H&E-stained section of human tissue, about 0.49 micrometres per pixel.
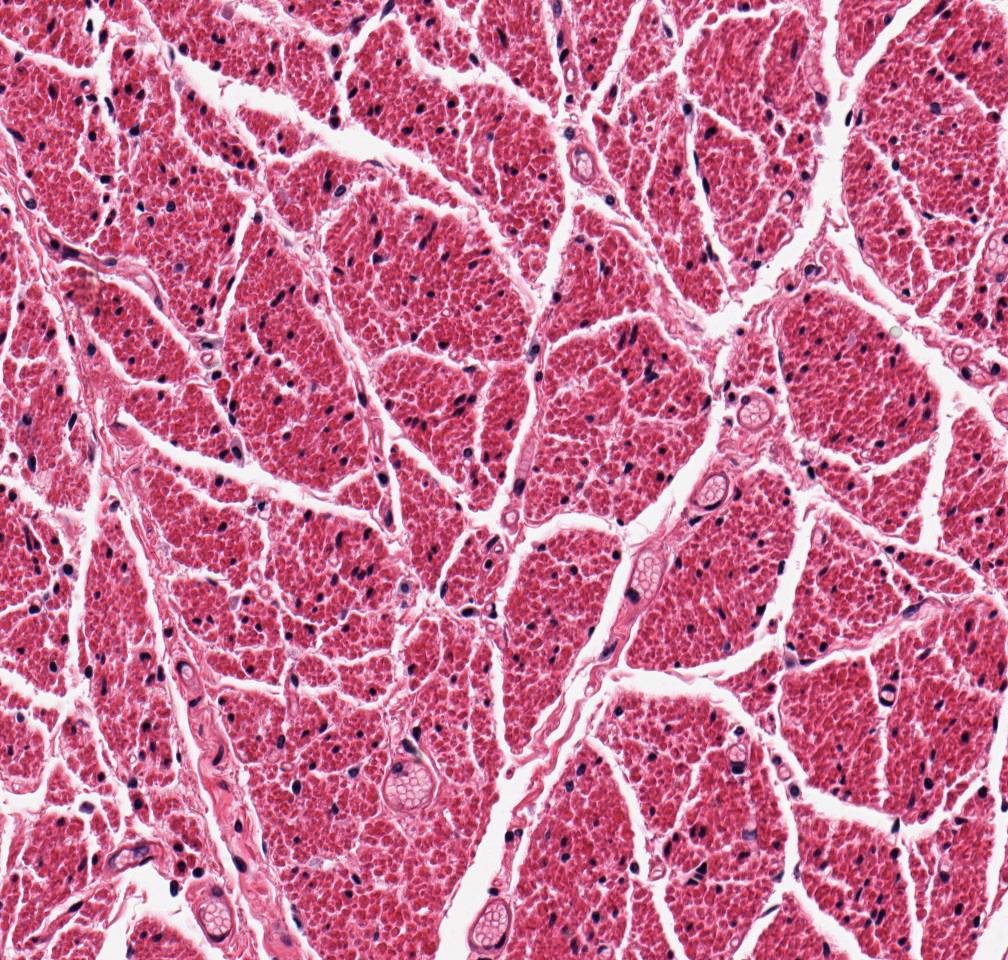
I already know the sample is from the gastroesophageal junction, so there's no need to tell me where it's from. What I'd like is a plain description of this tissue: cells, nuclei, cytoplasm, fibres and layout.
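Throughout the field, narrow septa divide the tissue into many irregular muscle bundles. Within each bundle, small dark round-to-oval nuclei lie singly among the fibre profiles. The septa are thin, pale pink connective tissue with a few flattened nuclei. No epithelium, glands or fat cells are seen.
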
